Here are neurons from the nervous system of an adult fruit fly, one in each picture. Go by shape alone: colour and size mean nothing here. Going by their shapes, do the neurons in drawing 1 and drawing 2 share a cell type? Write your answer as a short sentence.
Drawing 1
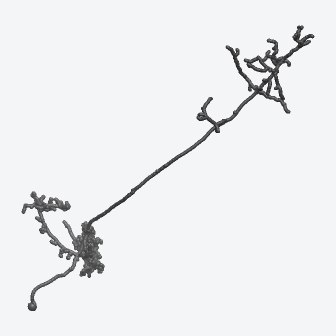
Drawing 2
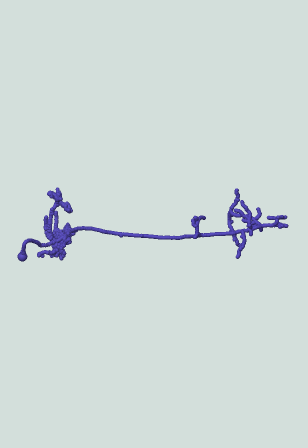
They are of the same cell type.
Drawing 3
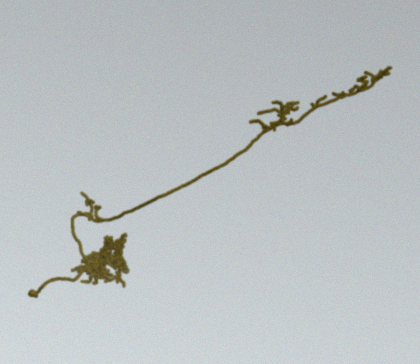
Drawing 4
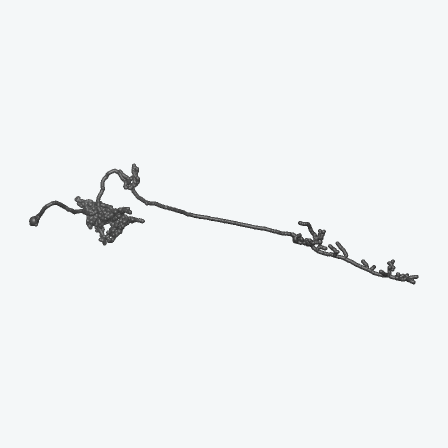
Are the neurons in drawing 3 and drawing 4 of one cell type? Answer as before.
They are of the same cell type.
